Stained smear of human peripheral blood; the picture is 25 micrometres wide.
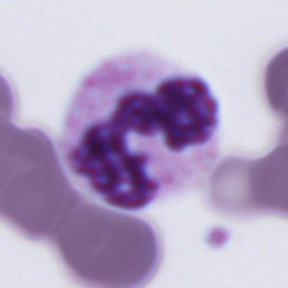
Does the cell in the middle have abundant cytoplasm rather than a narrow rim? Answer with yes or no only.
Yes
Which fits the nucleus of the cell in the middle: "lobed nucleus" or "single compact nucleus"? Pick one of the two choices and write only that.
Lobed nucleus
